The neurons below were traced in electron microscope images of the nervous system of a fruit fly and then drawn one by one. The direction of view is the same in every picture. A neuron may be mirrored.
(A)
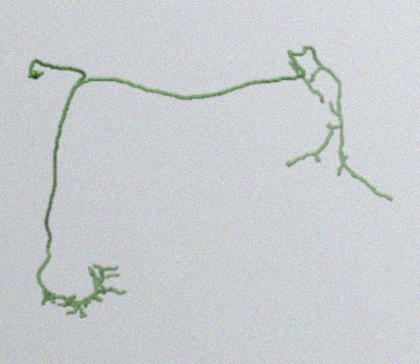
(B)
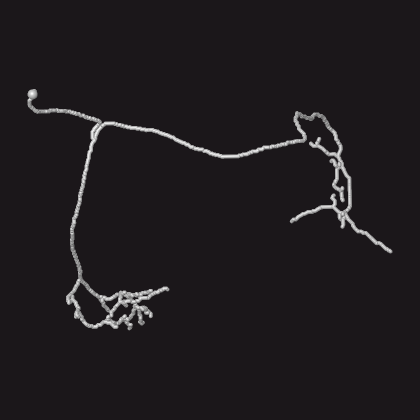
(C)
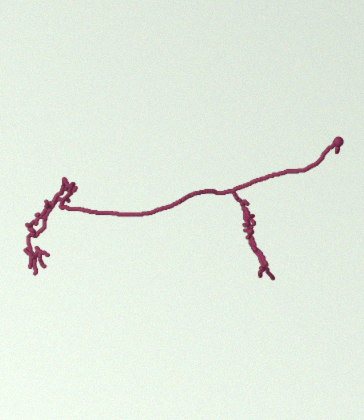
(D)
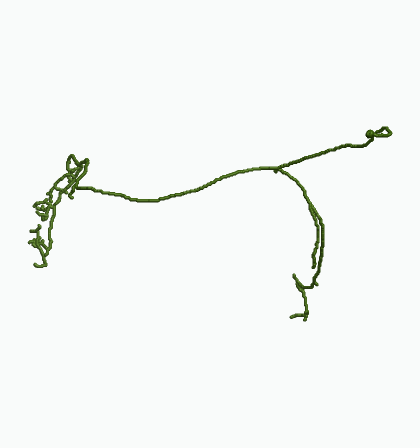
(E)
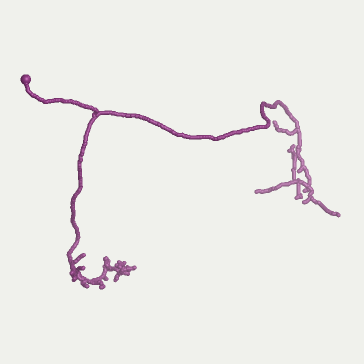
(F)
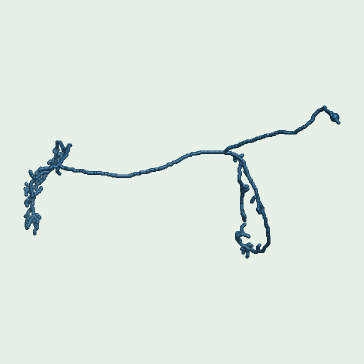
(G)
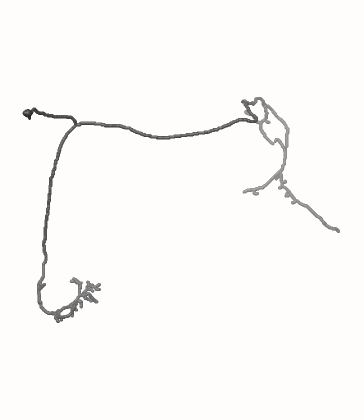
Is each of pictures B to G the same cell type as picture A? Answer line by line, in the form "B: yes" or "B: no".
B: yes
C: no
D: no
E: yes
F: no
G: yes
